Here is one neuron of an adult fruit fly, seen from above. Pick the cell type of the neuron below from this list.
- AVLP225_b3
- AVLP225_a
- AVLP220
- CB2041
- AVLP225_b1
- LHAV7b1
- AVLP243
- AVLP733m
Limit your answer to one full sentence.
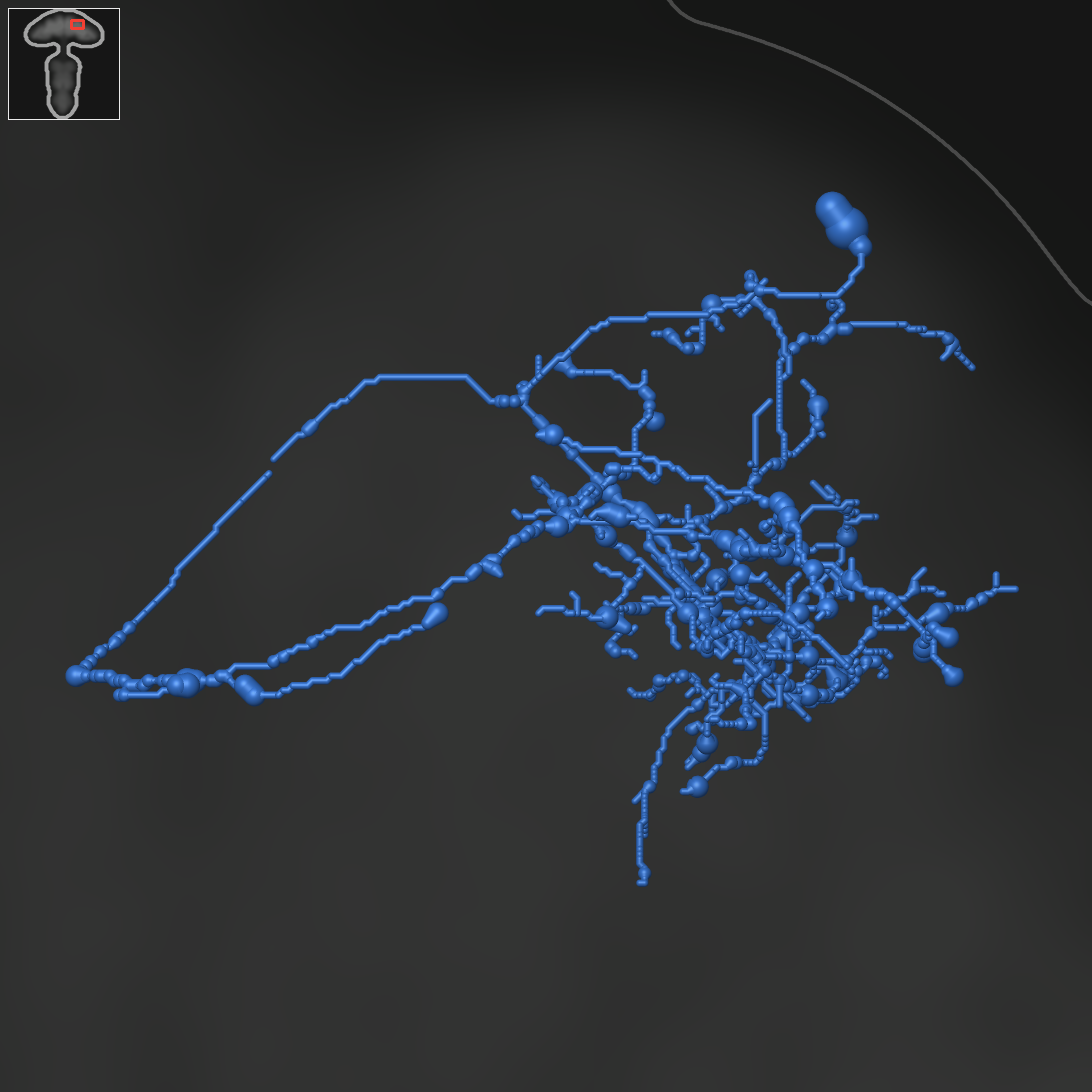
The cell type that fits this neuron is AVLP225_b1.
